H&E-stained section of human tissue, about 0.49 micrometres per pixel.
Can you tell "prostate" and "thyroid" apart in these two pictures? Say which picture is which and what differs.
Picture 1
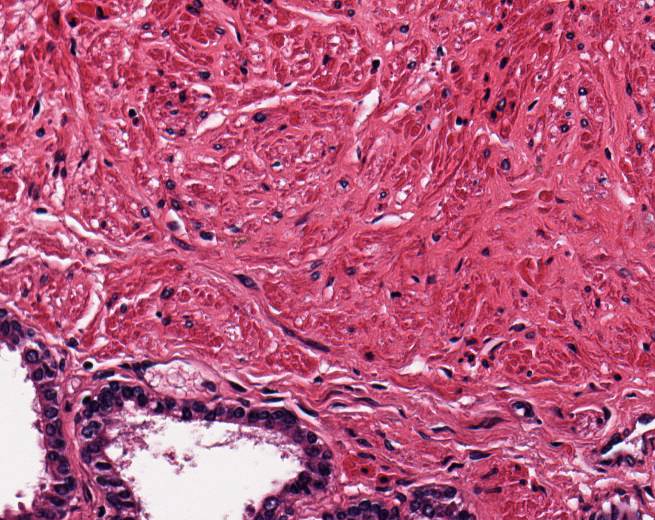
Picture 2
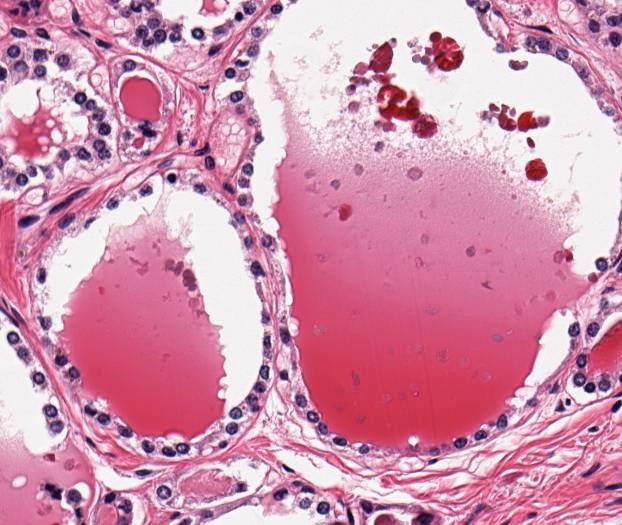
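First, which is which: the prostate is in picture 1, and the thyroid is in picture 2. In picture 1, dense pink stroma takes up the upper three quarters of the field, and you'll only find gland profiles along the bottom edge. That stroma is made of smooth muscle bundles running in many directions and interlacing, their cells with abundant bright pink cytoplasm and elongated dark nuclei. Down at the lower left, one gland is lined by epithelium with crowded, dark-staining nuclei. Now picture 2: the dilated spaces there are lined by a single layer of flattened to cuboidal epithelial cells with small, round, darkly stained nuclei. Notice the clumps of red blood cells in the upper part of the largest lumen, and the pale, clear, vacuolated cytoplasm of the cells at the upper left.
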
